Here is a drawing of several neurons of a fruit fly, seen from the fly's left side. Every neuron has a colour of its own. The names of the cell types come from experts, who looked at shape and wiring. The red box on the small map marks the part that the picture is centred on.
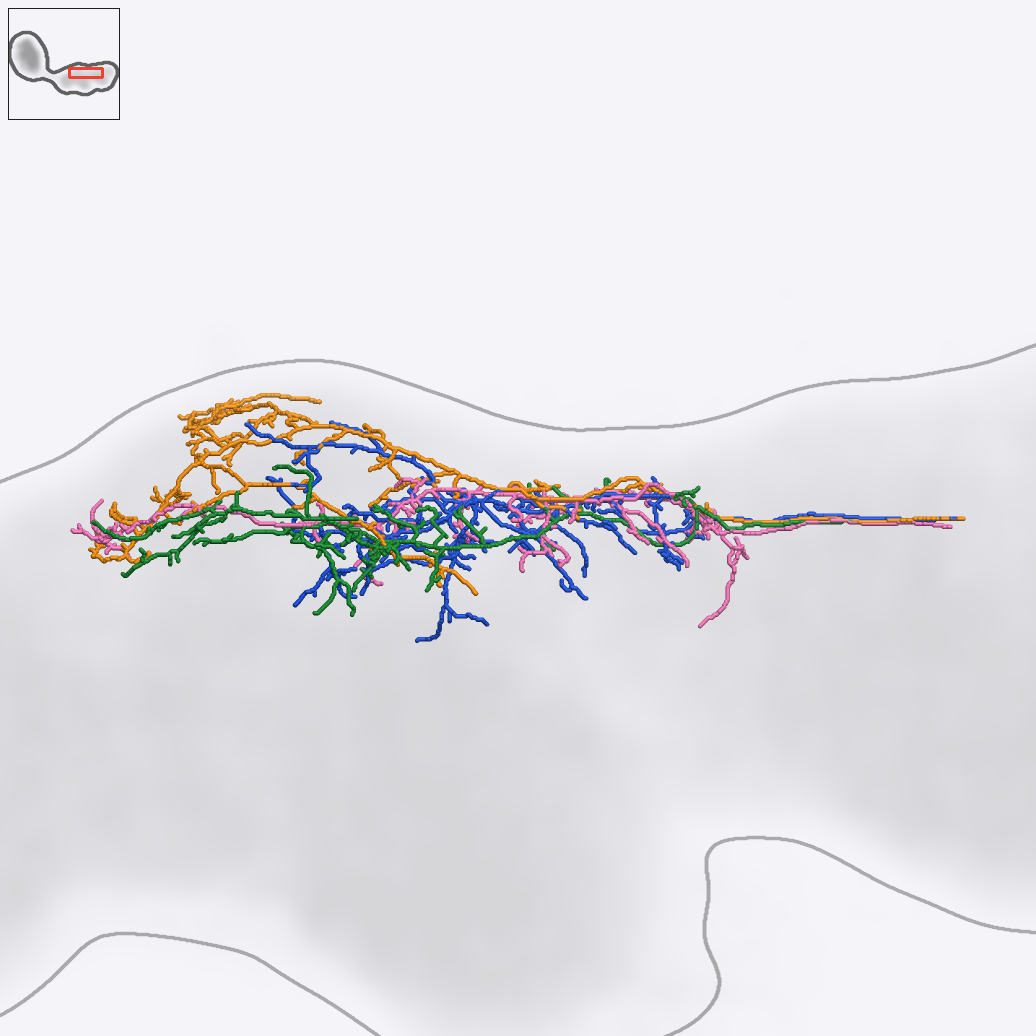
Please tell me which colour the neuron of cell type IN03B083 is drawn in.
pink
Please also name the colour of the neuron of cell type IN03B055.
orange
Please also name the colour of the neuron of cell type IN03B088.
green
